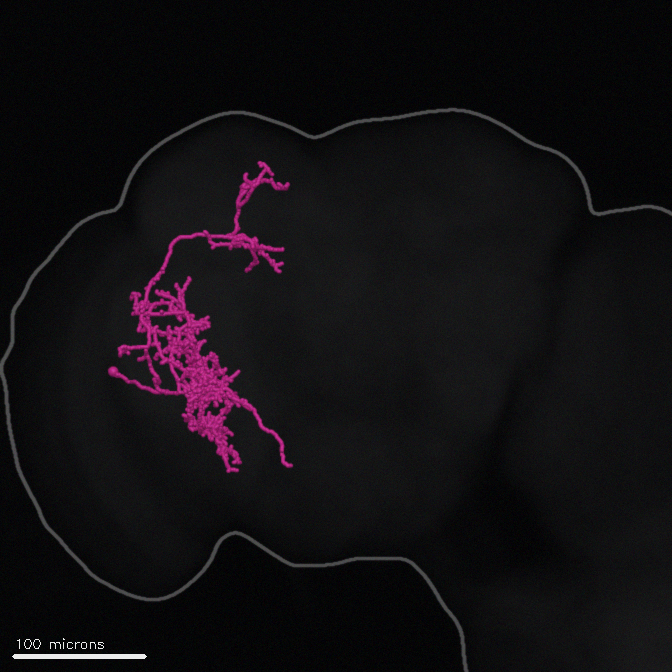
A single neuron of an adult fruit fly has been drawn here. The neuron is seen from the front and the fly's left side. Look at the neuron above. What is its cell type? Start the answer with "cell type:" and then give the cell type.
cell type: AVLP097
